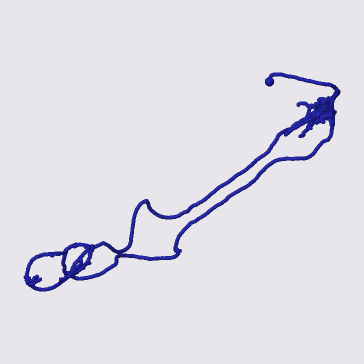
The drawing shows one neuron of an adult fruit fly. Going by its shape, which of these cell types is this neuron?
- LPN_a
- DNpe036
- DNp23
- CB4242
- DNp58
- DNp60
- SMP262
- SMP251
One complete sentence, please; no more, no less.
This neuron is an instance of the cell type DNp58.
